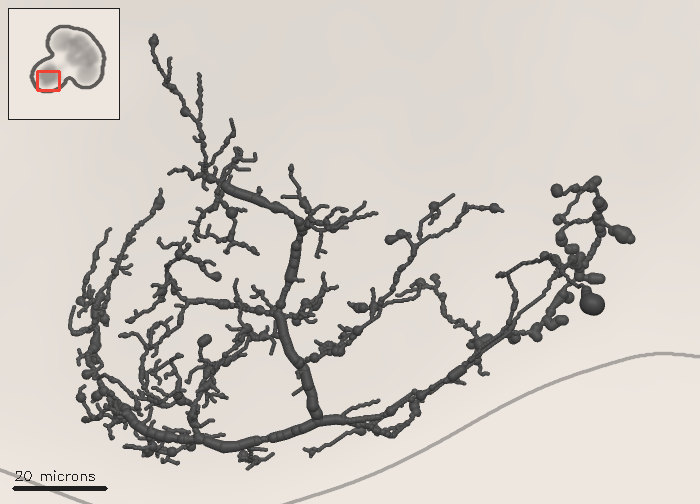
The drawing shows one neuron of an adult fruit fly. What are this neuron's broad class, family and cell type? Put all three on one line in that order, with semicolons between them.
nerve-cord intrinsic neuron; hemilineage 16B; IN16B039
